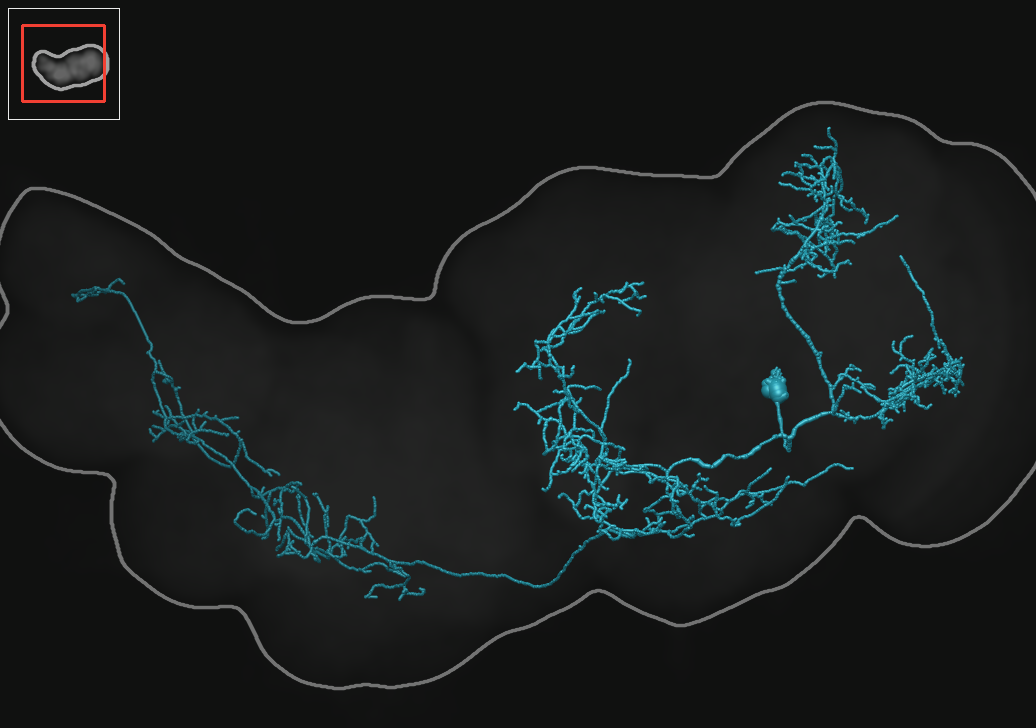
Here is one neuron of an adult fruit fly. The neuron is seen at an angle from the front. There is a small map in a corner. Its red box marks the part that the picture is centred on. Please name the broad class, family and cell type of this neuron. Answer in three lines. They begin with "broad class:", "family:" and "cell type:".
broad class: descending neuron
family: DNg
cell type: DNg30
